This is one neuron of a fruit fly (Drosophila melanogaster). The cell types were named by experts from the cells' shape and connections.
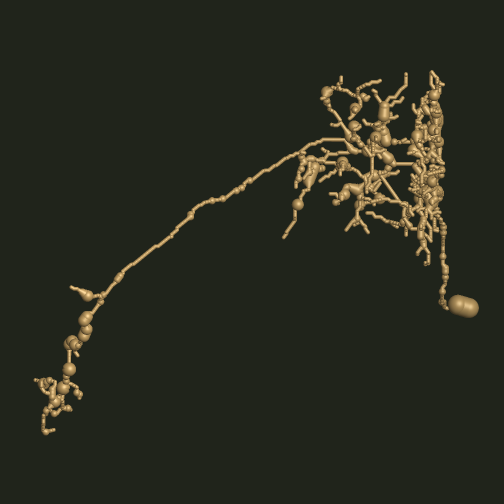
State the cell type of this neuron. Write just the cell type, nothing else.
Tlp12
